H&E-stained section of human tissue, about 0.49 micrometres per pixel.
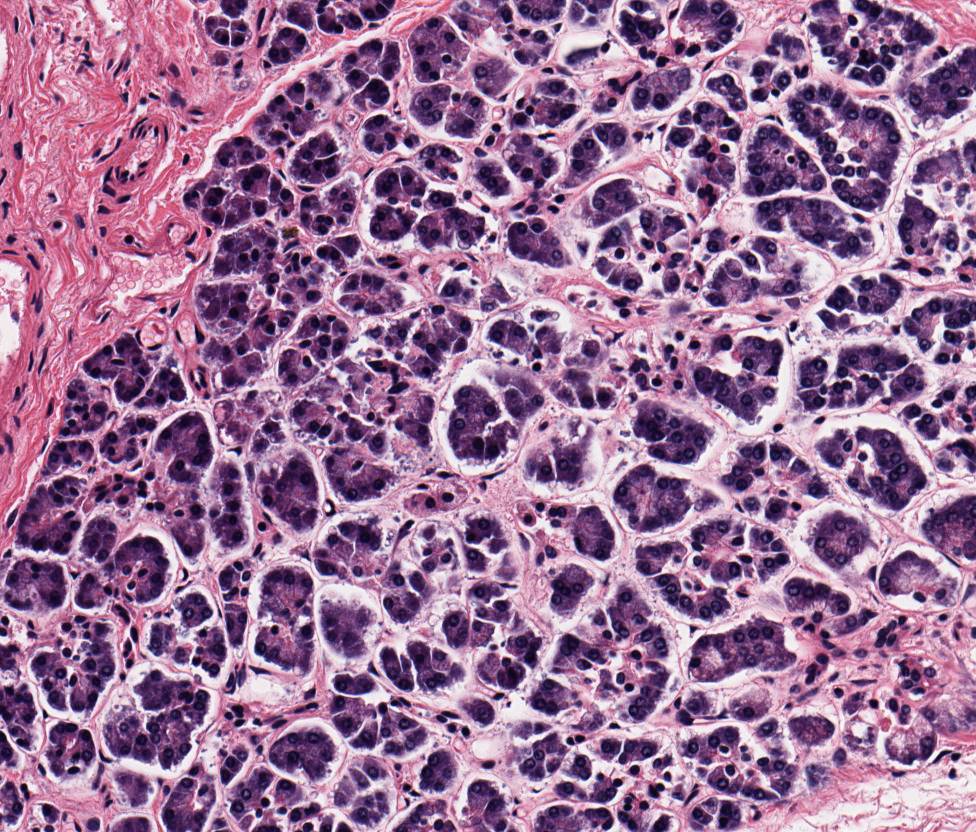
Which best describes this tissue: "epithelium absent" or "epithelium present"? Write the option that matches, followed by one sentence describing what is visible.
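Epithelium present. Closely packed acini fill nearly the whole field except the upper left corner.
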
